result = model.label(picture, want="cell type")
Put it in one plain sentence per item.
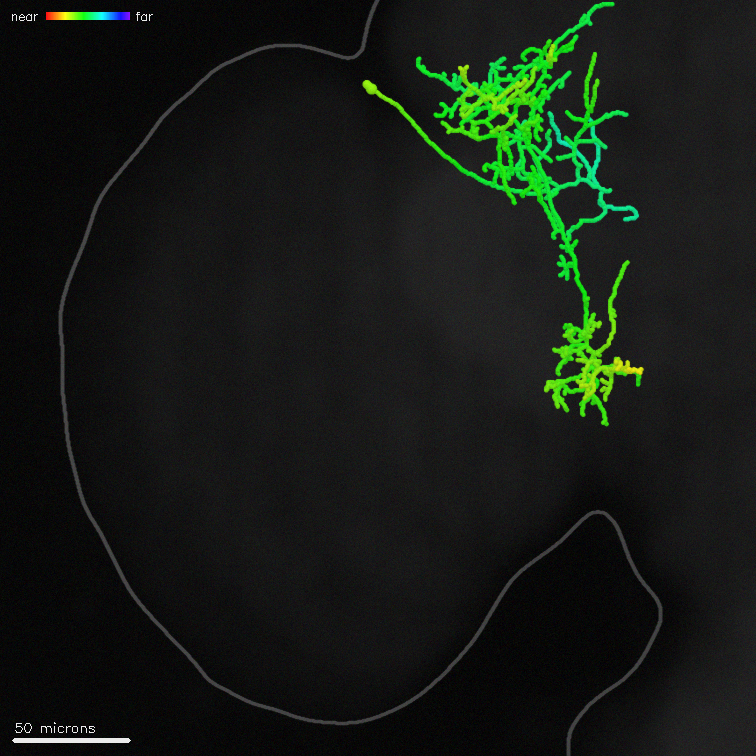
The cell type is LHPV2i2_b.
